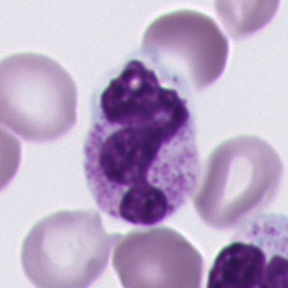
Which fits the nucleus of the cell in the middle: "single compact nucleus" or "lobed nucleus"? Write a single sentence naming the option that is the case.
In this cell, the nucleus is divided into separate lobes.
